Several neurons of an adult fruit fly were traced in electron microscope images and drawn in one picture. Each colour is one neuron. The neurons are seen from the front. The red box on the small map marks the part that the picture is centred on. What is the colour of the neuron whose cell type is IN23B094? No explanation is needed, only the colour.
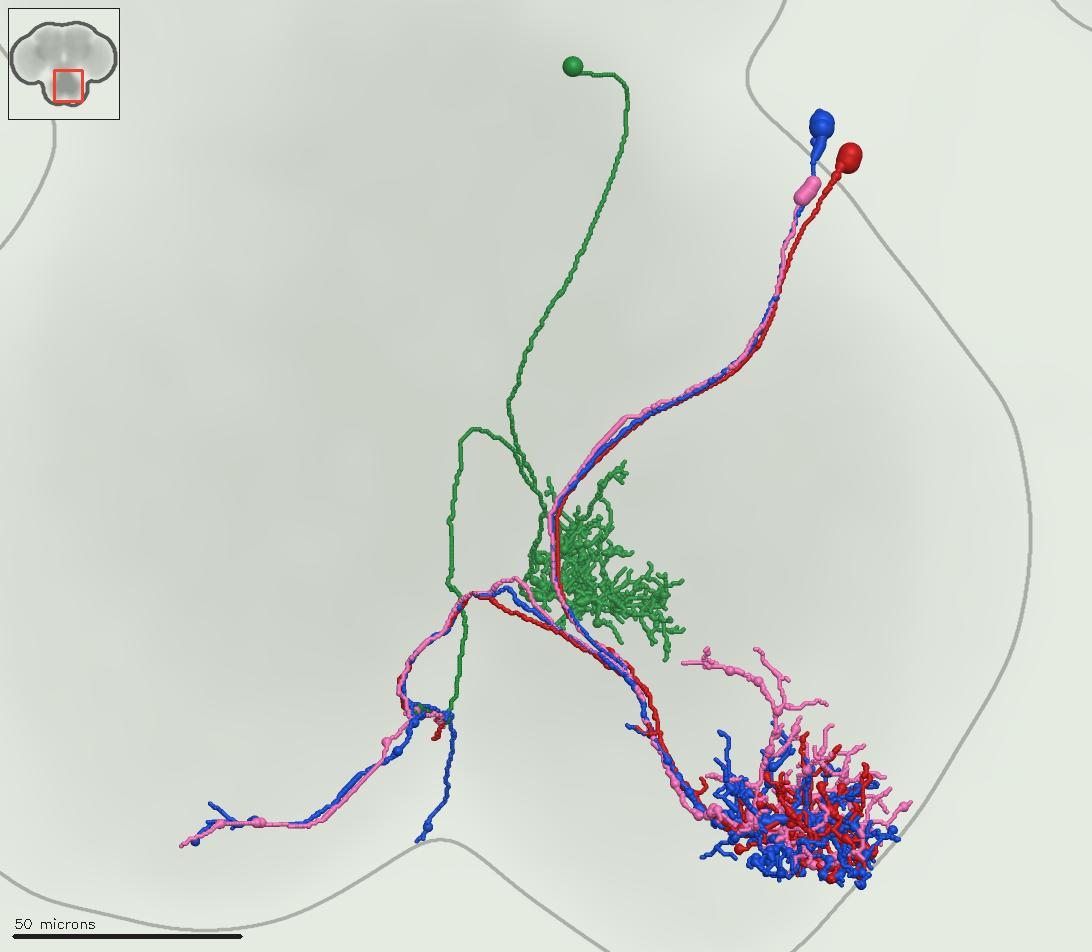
red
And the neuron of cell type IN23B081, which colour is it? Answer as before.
green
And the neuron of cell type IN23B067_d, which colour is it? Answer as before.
blue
